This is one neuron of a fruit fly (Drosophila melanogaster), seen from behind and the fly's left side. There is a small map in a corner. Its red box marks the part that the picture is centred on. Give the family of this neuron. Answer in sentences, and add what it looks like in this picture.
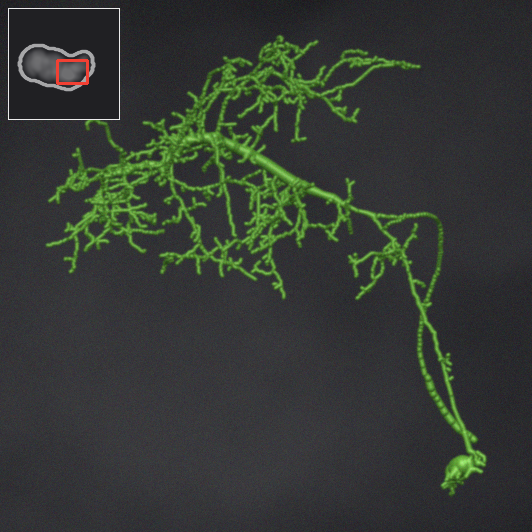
Its family is hemilineage 16B. Its broad class is motor neuron of the nerve cord. The cell body can be seen at the lower right of the picture. More than a hundred branch ends can be seen.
